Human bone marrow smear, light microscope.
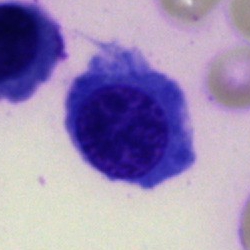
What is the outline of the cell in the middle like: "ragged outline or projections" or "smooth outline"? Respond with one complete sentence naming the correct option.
The cell has an edge that is ragged or frayed, or carries projections, blebs or tags.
